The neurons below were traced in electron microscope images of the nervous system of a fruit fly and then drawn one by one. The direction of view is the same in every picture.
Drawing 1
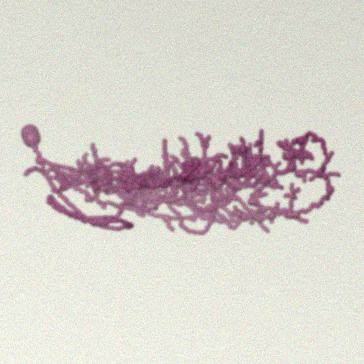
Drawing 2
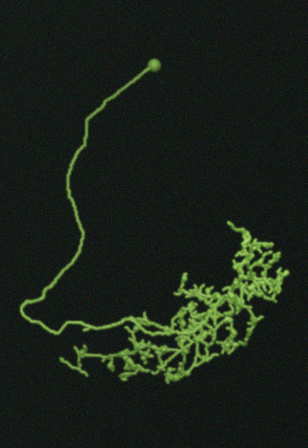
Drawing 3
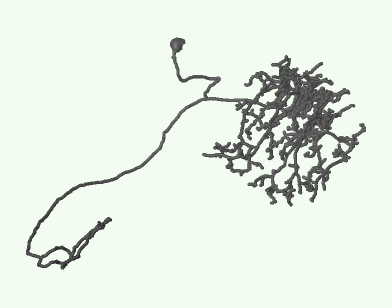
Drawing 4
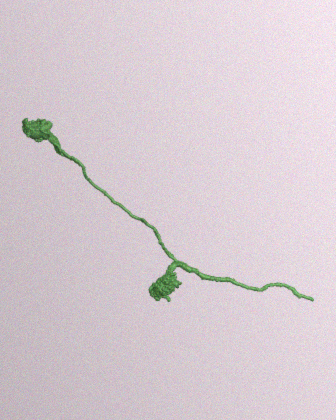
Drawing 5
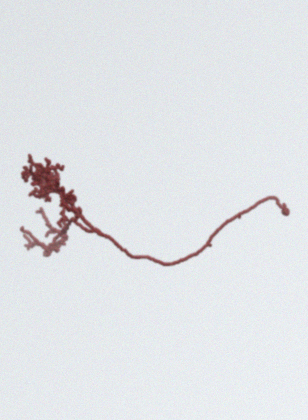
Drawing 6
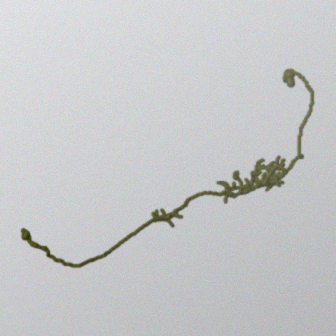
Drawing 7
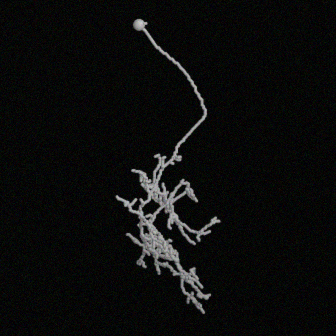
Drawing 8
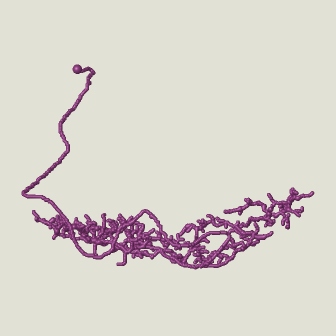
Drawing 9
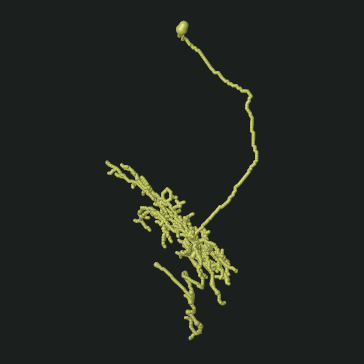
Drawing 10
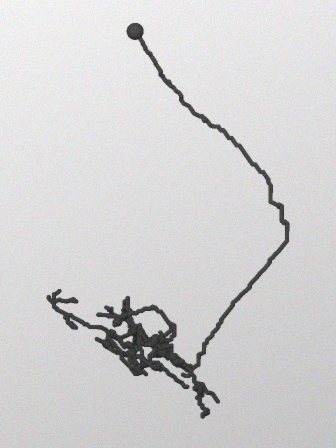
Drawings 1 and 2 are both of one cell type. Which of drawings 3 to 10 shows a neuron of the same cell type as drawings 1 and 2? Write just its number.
8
